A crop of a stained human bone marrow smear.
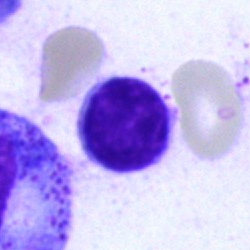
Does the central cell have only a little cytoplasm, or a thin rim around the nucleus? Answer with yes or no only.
Yes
